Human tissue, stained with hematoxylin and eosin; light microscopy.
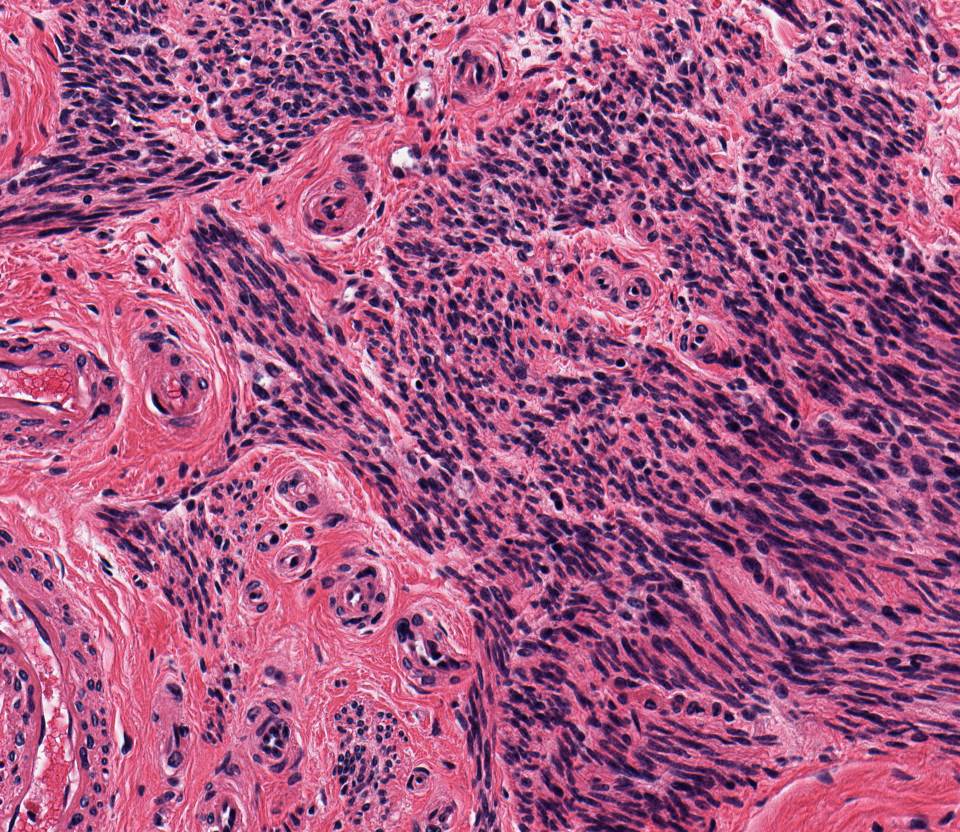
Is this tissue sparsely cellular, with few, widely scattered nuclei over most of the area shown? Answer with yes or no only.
No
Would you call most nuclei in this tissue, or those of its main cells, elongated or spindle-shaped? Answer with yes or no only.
Yes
